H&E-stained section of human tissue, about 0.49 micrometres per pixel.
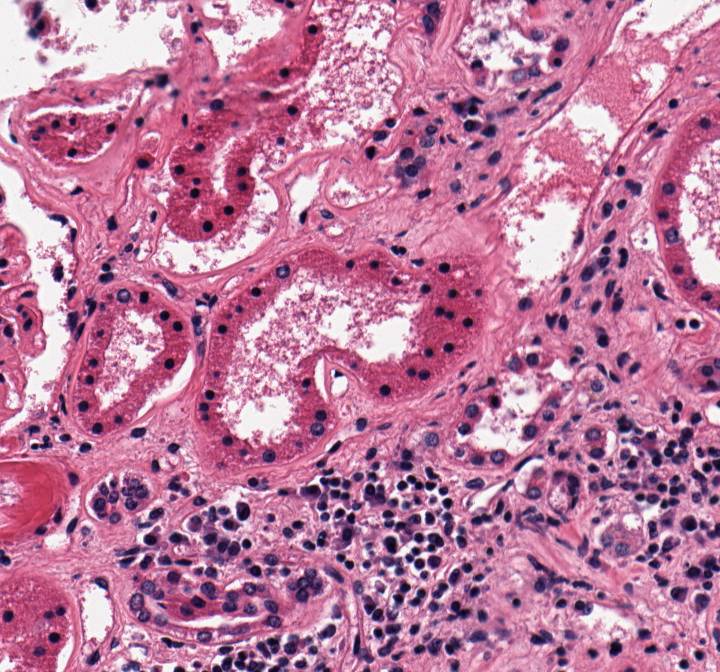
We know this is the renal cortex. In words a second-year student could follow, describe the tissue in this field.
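Tubules: upper and left field. Dense cellular infiltrate: lower right. Lining: single layer, cuboidal to low columnar. Cytoplasm: abundant, granular, deep pink. Nuclei: one per cell, small, round, dark, evenly spaced along the tubule.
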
